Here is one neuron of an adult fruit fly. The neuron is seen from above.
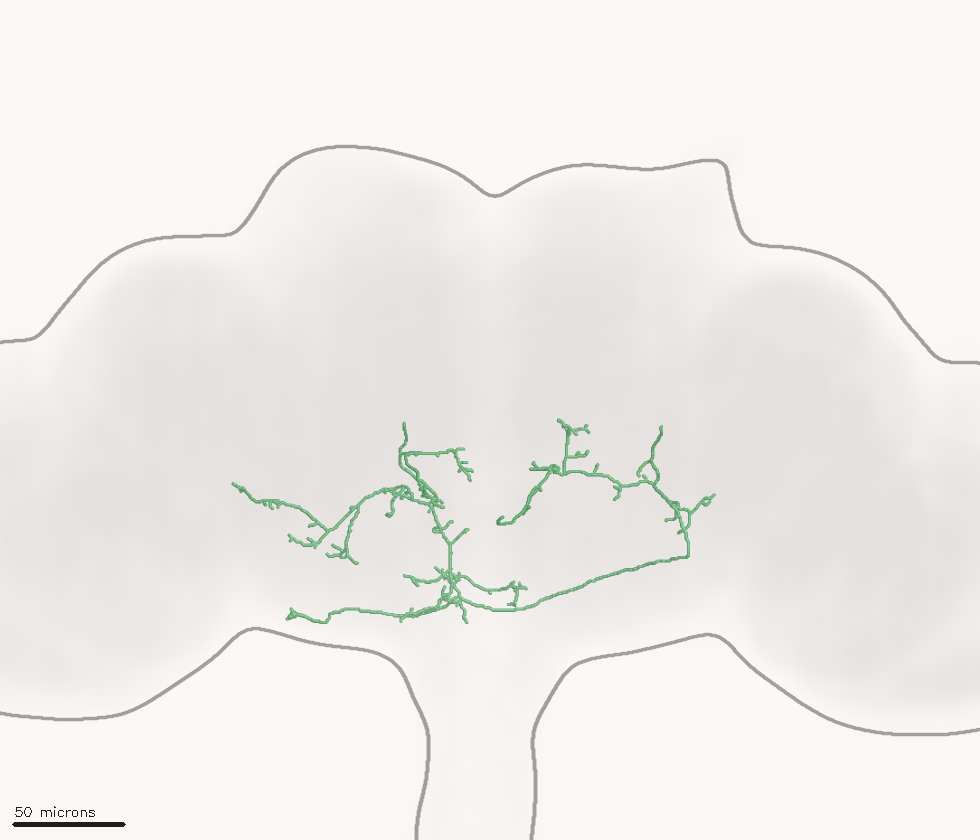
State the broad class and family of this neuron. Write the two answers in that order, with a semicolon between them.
central-brain intrinsic neuron; hemilineage LB19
